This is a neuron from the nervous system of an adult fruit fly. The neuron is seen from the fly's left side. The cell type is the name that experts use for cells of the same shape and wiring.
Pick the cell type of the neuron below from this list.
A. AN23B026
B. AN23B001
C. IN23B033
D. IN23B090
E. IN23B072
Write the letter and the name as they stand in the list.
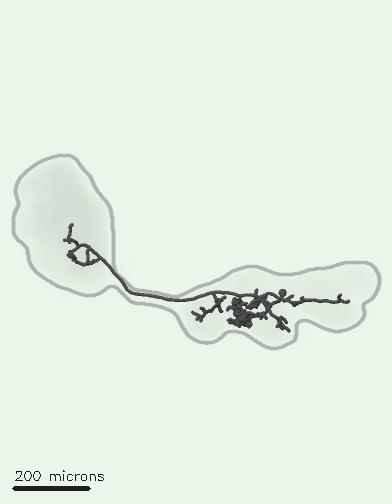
B. AN23B001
